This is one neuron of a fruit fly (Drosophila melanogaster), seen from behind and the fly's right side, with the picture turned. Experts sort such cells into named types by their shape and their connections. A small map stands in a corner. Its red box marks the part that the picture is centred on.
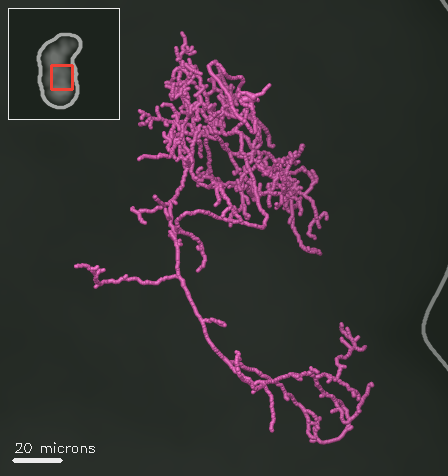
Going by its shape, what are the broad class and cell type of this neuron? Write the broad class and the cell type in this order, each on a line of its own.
central-brain intrinsic neuron
PS146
